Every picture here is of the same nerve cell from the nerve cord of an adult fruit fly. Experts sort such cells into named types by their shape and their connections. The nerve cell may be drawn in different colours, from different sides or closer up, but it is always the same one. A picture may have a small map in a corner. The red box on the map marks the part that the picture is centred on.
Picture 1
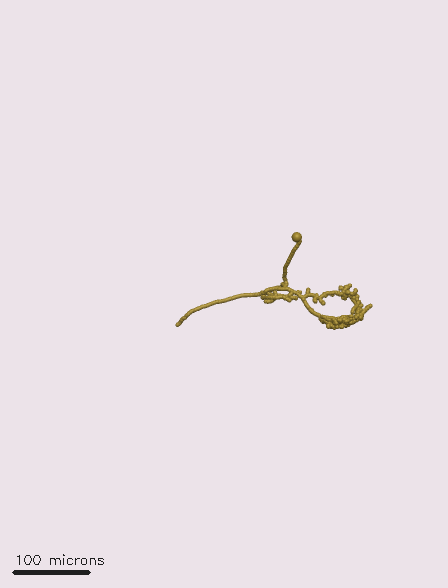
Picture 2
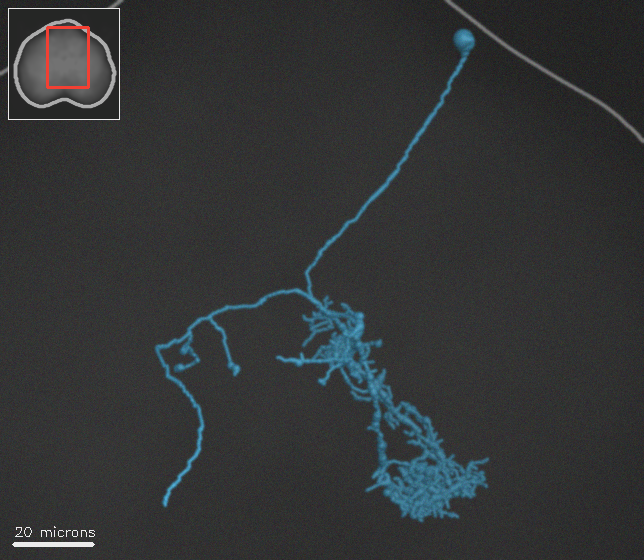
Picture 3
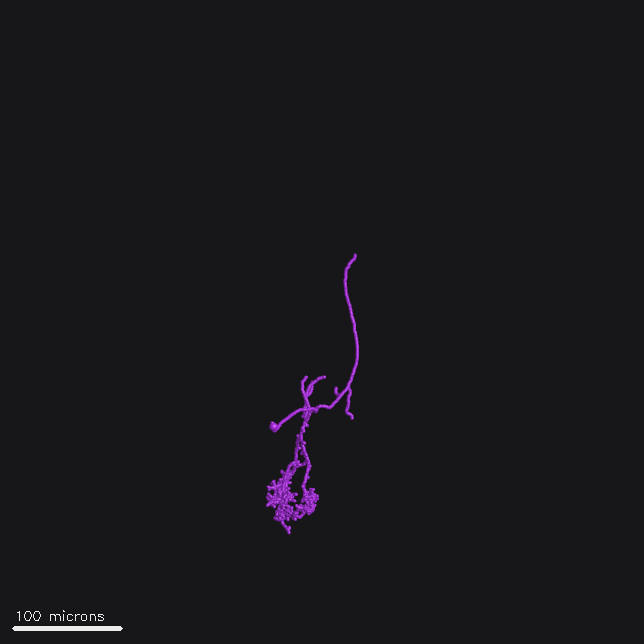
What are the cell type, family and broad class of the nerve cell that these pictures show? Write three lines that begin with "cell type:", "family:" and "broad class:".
cell type: IN23B031
family: hemilineage 23B
broad class: nerve-cord intrinsic neuron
